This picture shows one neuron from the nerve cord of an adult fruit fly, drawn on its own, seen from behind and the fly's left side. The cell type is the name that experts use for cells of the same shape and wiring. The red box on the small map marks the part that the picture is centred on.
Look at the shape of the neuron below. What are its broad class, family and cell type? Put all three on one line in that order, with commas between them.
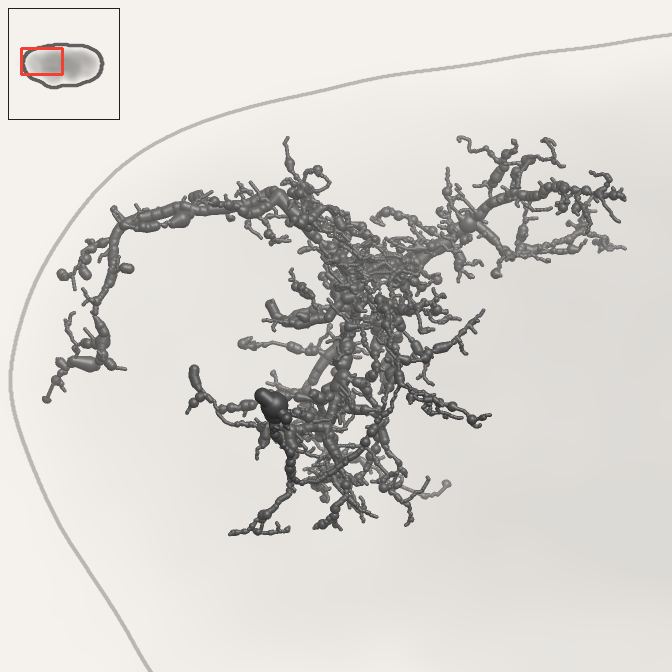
nerve-cord intrinsic neuron, hemilineage 03B, IN03B019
